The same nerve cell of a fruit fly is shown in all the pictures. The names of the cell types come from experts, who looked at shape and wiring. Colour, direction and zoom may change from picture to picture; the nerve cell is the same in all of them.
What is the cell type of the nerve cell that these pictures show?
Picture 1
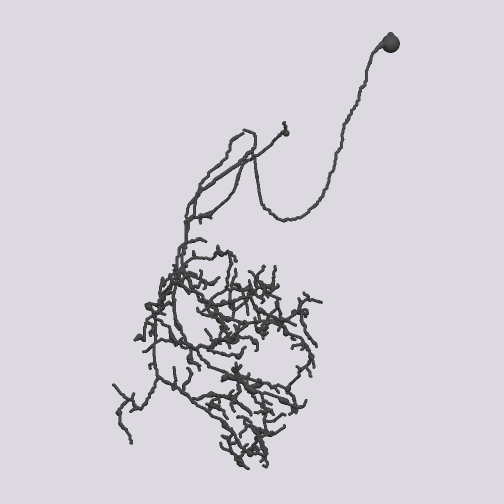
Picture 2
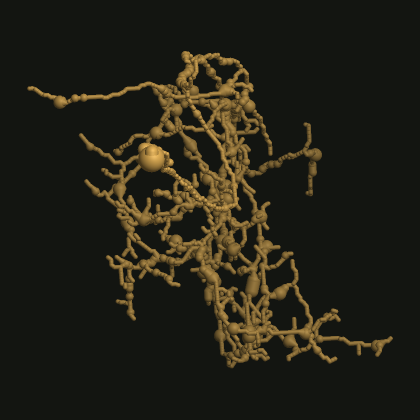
AVLP004_b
